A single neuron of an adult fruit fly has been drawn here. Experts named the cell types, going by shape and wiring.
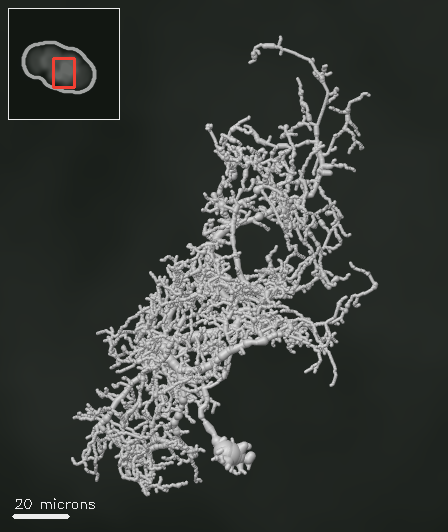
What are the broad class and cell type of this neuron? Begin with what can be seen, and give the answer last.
By the scale bar it is about 170 microns tall in this view. The picture shows more than a hundred branch ends. This is a central-brain intrinsic neuron. It is of cell type PS304.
